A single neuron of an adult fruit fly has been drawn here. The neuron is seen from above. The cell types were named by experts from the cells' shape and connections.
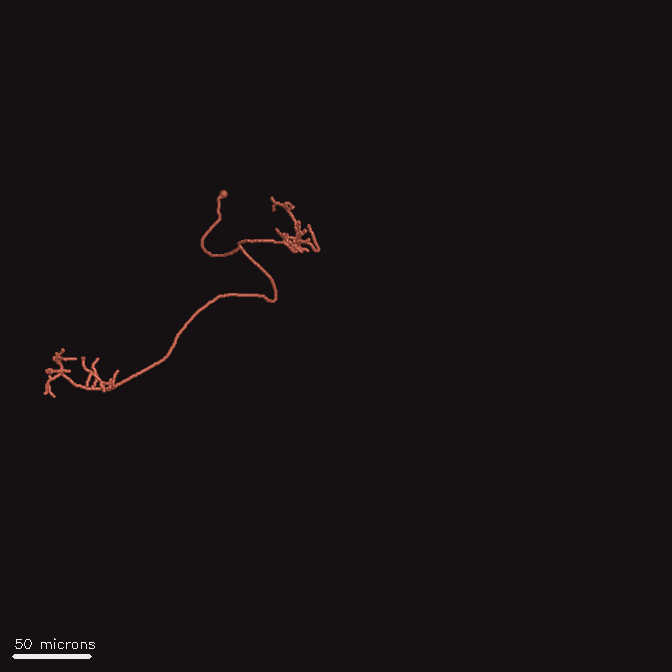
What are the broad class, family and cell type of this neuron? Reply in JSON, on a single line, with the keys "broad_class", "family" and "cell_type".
{"broad_class": "central-brain intrinsic neuron", "family": "hemilineage ALv1", "cell_type": "DM4_vPN"}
